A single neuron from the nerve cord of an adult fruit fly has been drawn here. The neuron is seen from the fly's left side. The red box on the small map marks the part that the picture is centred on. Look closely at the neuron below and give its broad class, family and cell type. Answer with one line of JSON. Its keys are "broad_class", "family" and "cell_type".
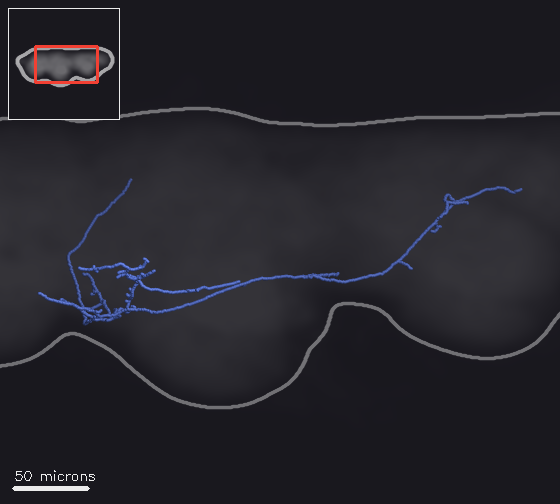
{"broad_class": "sensory neuron entering the nerve cord", "family": "class mechanosensory tactile", "cell_type": "SNta13"}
